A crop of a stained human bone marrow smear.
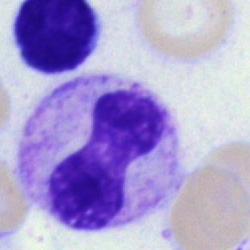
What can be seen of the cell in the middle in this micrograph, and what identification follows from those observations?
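The outline looks round and smooth. Its nucleus lies on a diagonal, running from upper right down to lower left, and the chromatin in it is dark purple and coarsely clumped. Around it, the cytoplasm is pale lilac. This one is a band neutrophil.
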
